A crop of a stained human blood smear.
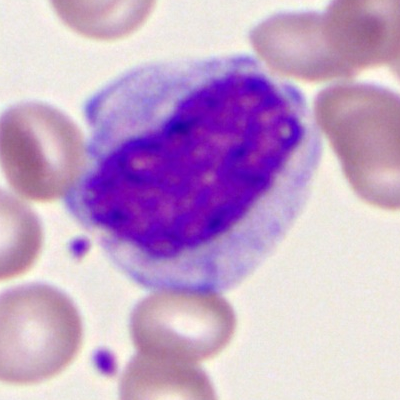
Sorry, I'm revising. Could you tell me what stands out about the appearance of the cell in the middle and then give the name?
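Looking first at the nucleus, I see chromatin that is dark purple, with small paler spots scattered through it. Around it, the cytoplasm is a pale lilac-blue, and as far as I can tell it shows no distinct granules. The outline is not quite a smooth circle; it is somewhat irregular. This is a monocyte.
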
